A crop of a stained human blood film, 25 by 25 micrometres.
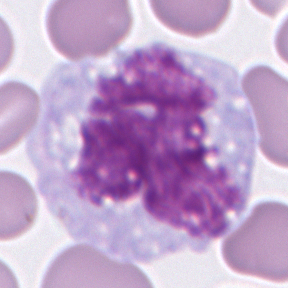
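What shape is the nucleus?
Irregular and folded, with a narrow pale cleft crossing its upper part.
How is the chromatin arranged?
Lacy and strand-like, not packed into solid dark blocks.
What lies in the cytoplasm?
Several small clear vacuoles, scattered throughout.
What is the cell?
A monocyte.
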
